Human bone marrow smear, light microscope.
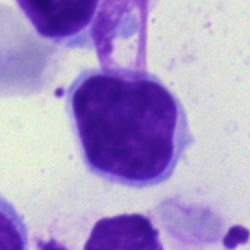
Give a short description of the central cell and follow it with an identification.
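Here the nucleus fills most of the cell, leaving a narrow rim of pale blue cytoplasm that is a little wider on the right than on the left. The chromatin stains dark purple and is fairly dense, with faint paler mottling. The cell is a lymphocyte.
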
